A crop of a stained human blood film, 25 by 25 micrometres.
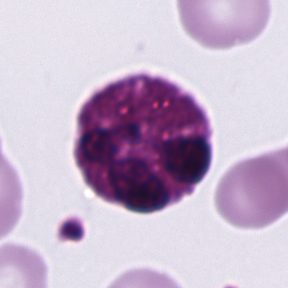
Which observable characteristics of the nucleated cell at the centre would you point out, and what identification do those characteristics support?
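Measuring about 12 micrometres across, the cell has nuclear lobes lying mainly in its lower half. The chromatin of these lobes is dense and dark blue-purple. The cytoplasm is plentiful and stained deep purple-violet, with a few tiny red-pink dots scattered through it. The cell is an eosinophil.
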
